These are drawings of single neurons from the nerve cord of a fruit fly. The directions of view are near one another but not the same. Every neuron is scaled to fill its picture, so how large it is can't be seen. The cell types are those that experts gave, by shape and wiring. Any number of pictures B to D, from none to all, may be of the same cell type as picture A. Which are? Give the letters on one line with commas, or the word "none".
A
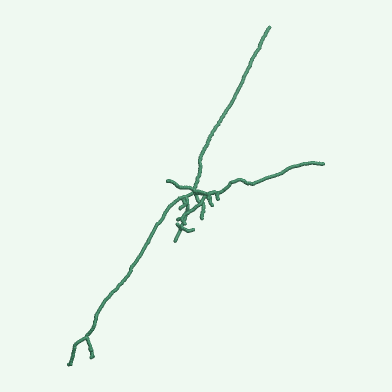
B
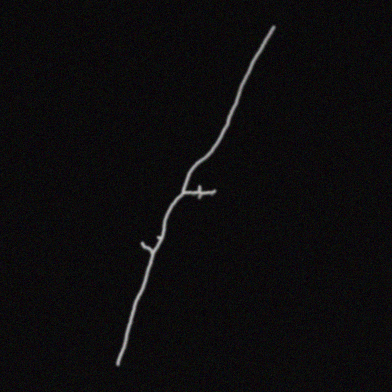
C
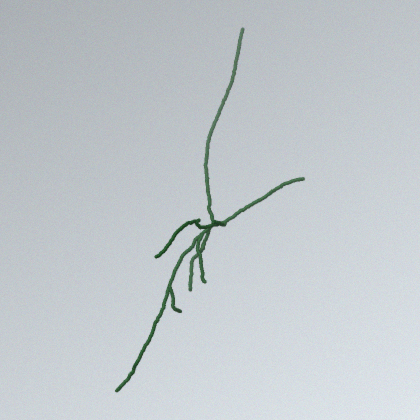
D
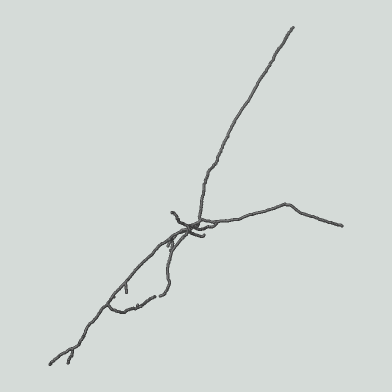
none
